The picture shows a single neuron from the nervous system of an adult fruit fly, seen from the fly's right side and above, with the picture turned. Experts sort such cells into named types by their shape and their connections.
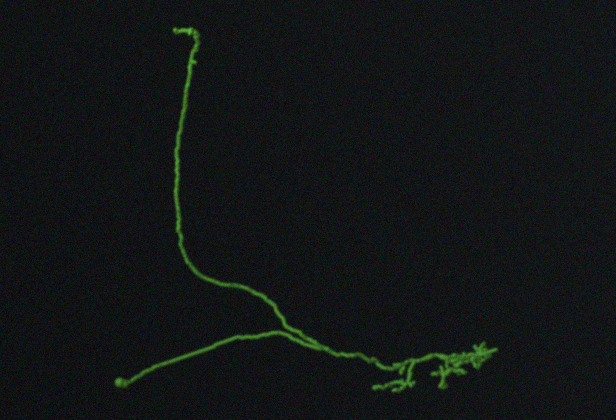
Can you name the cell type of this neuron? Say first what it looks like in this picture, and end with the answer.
The cell body can be seen at the lower left of the picture. In this view it is about as wide as it is tall. Its broad class is visual projection neuron. Its cell type is LC10e.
